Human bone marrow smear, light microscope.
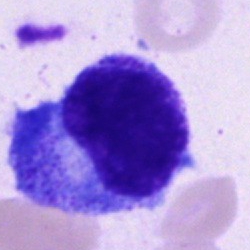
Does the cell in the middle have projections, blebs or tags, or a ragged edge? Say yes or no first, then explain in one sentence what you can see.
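Yes. The cell outline is irregular and ragged along its left side.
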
